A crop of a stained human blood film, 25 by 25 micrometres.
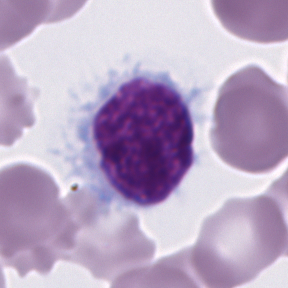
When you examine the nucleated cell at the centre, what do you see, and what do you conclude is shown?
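Edge ragged, with many fine hair-like projections. Cytoplasm pale blue, no granules seen. No distinct nucleolus in the nucleus. Hairy cell.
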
